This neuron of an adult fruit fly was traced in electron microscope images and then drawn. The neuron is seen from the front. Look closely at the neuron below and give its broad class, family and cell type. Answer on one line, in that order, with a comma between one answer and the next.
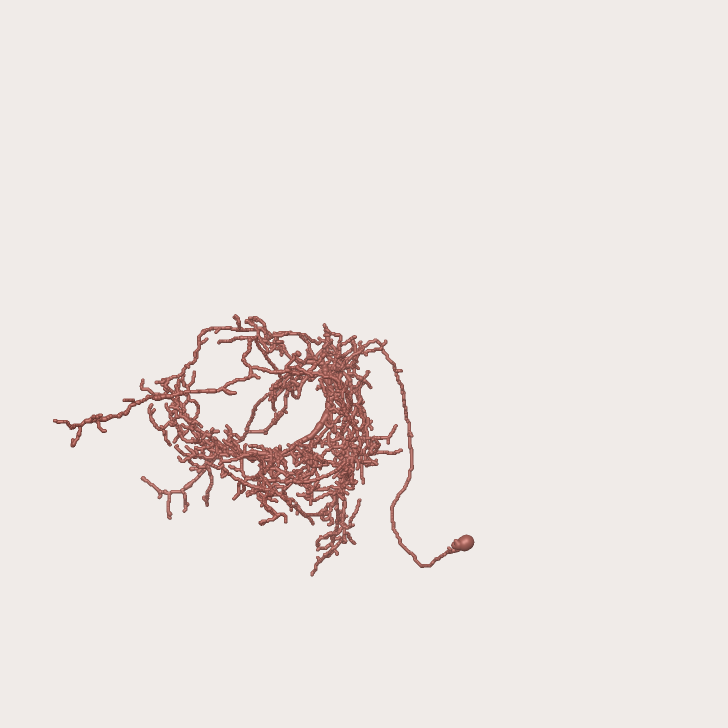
nerve-cord intrinsic neuron, hemilineage 06B, IN06B032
